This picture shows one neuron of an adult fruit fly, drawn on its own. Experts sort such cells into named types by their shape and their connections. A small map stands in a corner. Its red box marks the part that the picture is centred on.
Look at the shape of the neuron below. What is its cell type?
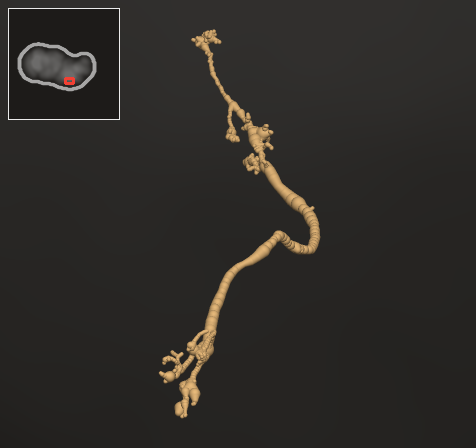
L4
